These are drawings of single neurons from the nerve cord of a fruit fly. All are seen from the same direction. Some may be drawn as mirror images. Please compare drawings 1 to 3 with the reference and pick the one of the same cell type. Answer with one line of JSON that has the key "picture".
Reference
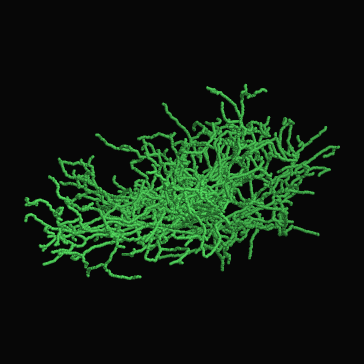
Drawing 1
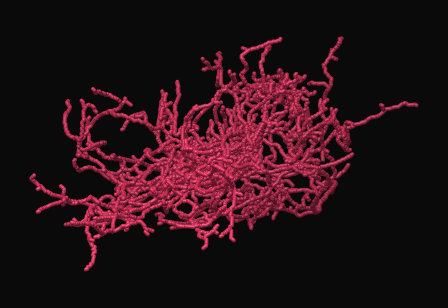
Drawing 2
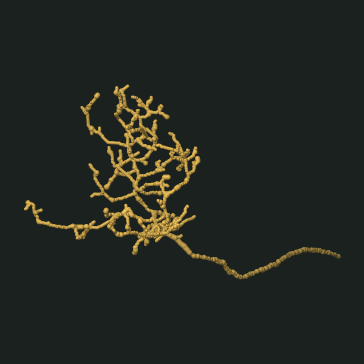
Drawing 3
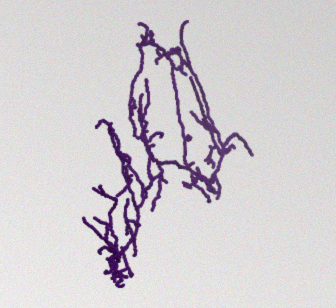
{"picture": 1}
